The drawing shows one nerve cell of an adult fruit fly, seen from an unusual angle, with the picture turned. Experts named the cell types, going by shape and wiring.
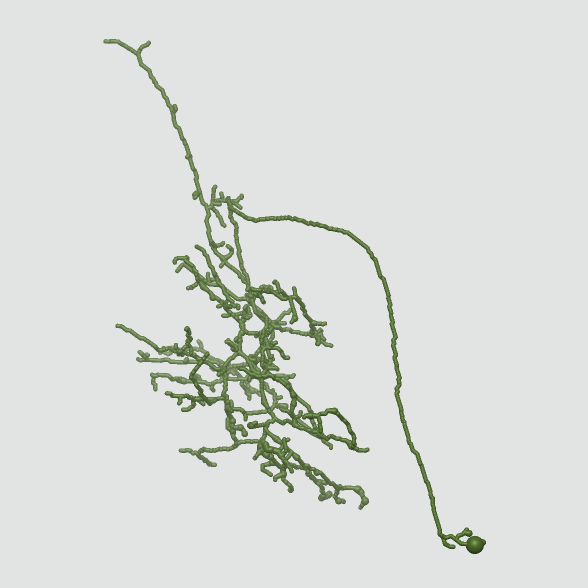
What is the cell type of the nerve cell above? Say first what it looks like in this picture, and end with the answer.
Its cell body lies at the lower right of the picture. Dozens of branch ends can be seen. This is a nerve-cord intrinsic neuron. Its cell type is IN21A056.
